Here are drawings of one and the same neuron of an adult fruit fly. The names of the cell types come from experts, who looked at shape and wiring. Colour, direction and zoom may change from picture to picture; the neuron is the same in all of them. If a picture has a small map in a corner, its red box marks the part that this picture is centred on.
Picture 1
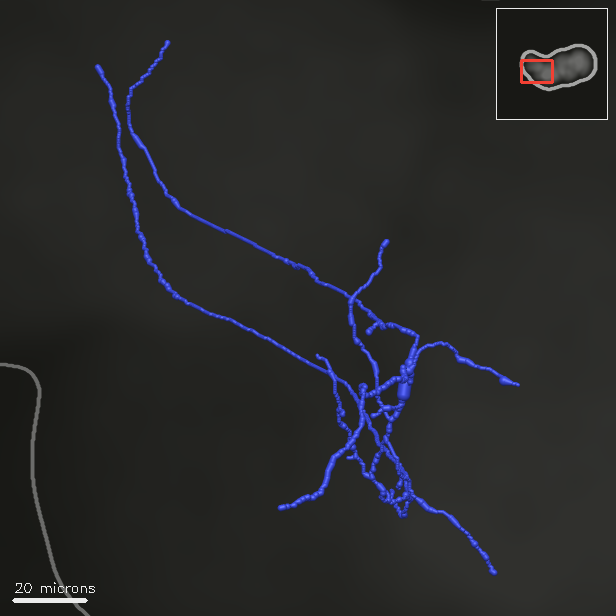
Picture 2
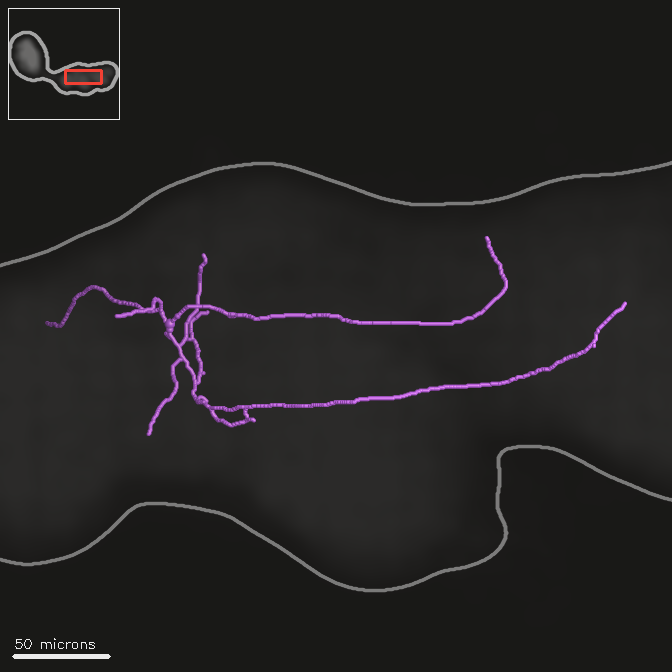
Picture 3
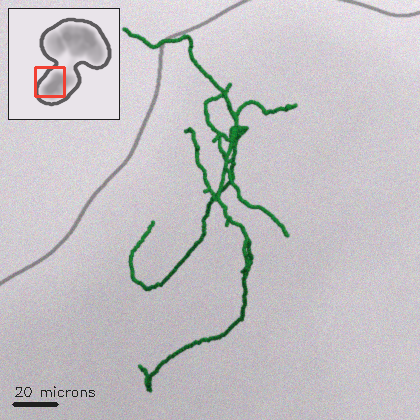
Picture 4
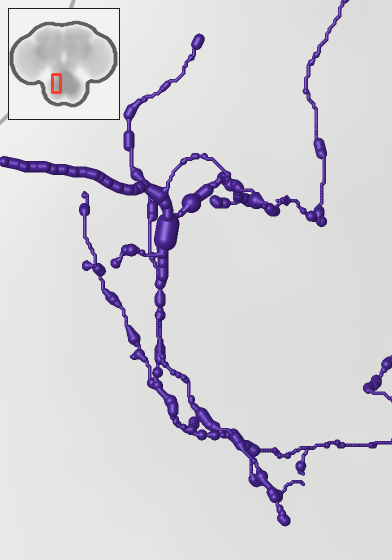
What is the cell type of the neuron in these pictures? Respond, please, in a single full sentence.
Typed by cell type, the neuron is SNpp33.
